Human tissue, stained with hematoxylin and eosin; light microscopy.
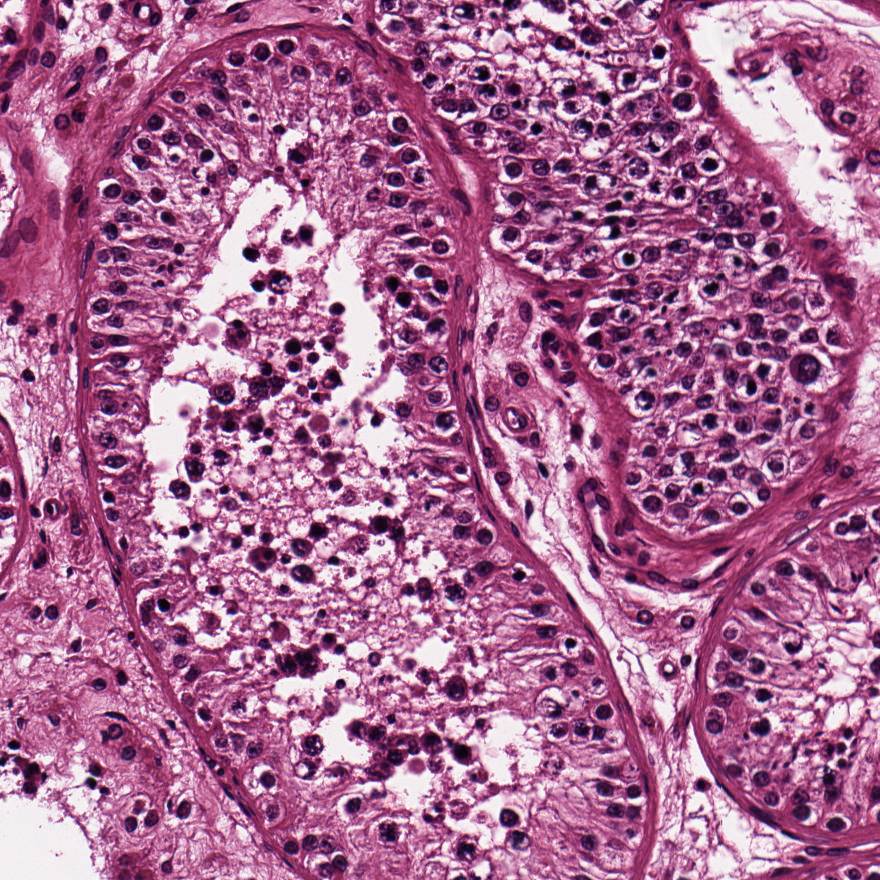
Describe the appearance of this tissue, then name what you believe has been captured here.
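First, several rounded to oval tubular profiles, cut in cross-section, with narrow tissue strips between. Second, each has a thin pink fibrous wall with flattened, elongated nuclei. Third, the large left tubule is lined by multilayered epithelium several cells deep. Fourth, many upper-right tubule cells have round dark nuclei within a clear halo. This is testis.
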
